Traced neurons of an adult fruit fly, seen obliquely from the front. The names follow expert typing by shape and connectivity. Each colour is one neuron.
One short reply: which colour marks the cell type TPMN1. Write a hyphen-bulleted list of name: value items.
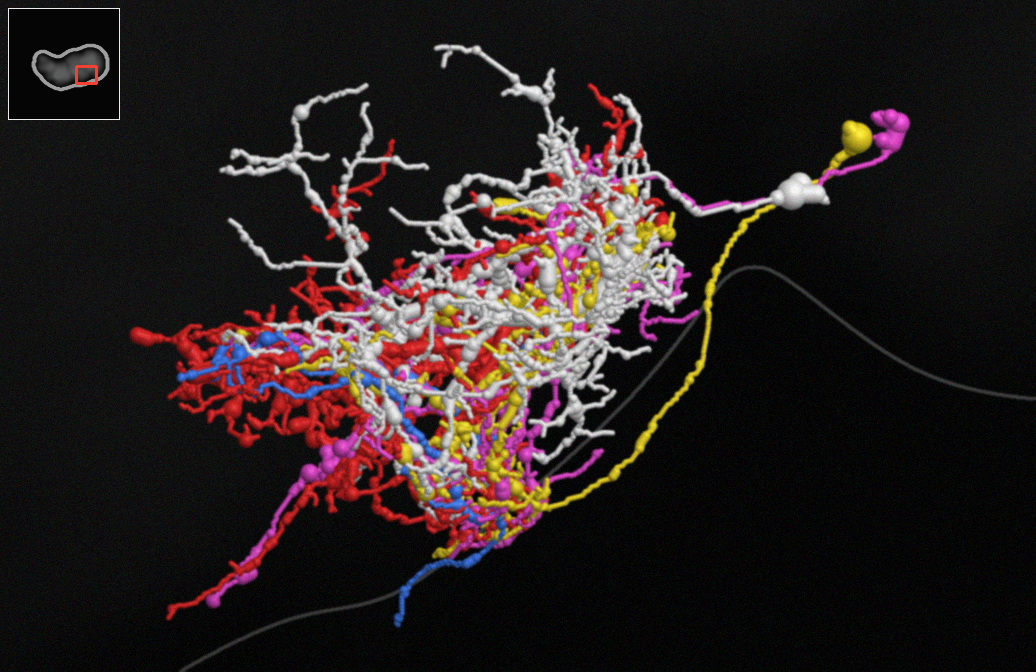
- colour: blue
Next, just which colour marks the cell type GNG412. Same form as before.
- colour: magenta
